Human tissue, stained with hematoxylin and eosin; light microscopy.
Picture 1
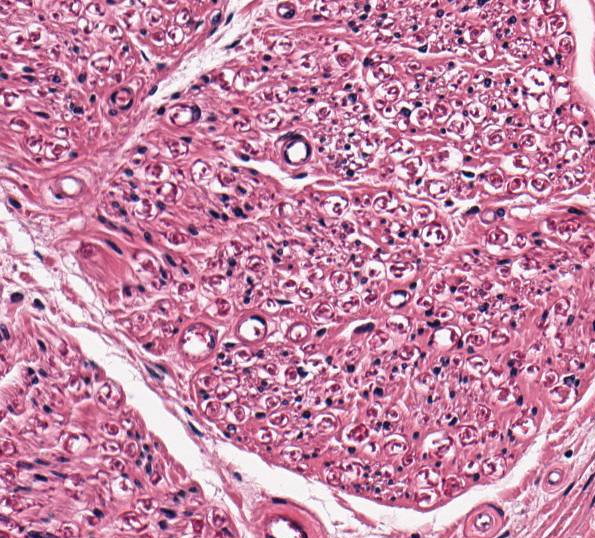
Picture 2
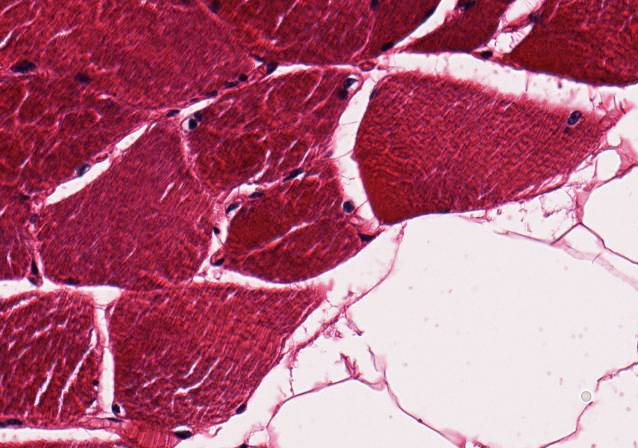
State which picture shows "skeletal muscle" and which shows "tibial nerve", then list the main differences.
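Of the two, picture 2 is skeletal muscle and picture 1 is tibial nerve. Pink bands of wavy fibres with sparse elongated nuclei divide the nerve into rounded compartments, the largest filling centre and right. Each is packed with small round cross-cut profiles, a pale ring around a central pink dot, among scattered small dark-blue oval and elongated nuclei. In the muscle, closely packed polygonal cross-sectioned fibres fill the upper and left field, deep red and finely mottled, with dark nuclei at their edges, not centres; large empty thin-walled adipocytes occupy the lower right.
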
